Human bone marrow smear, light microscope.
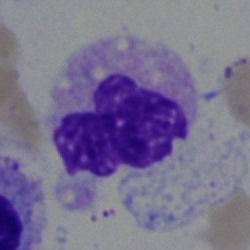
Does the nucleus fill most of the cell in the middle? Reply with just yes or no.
No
